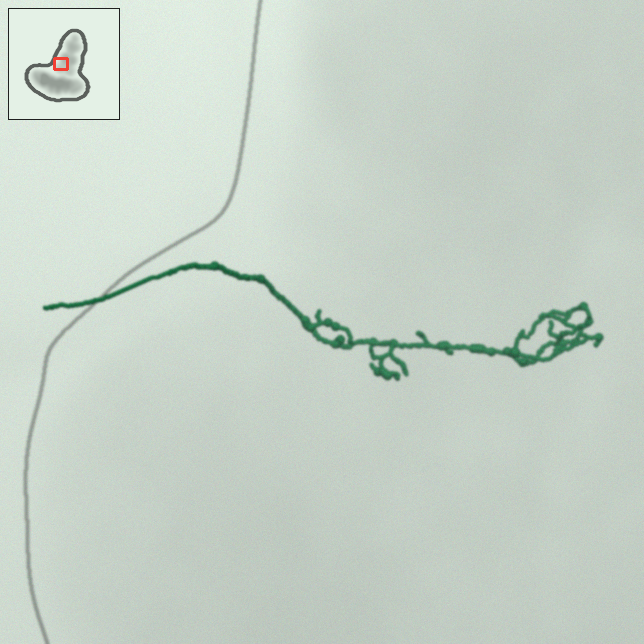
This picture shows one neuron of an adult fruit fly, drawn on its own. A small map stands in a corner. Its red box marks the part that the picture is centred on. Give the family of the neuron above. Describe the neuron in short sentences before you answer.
The drawing shows no cell body. In this view it is more than twice as wide as it is tall. This is a sensory neuron entering the nerve cord. The name of its family is class gustatory.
